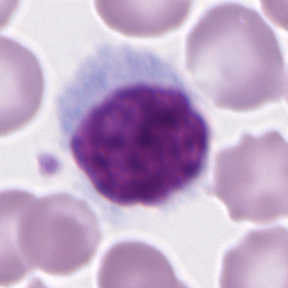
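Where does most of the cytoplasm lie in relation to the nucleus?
It forms a broad crescent on the upper left side of the nucleus.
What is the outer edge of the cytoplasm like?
Ragged and wispy rather than sharply defined.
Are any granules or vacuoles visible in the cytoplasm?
Neither distinct granules nor vacuoles are visible.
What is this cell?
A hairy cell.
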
